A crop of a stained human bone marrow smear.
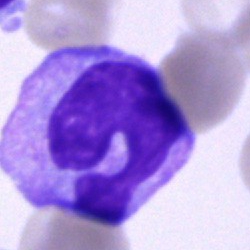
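Monocyte, the central cell. Its nucleus looks deeply indented, curving around a pale notch toward the lower right, and sits toward the right, leaving a wider cytoplasm band on the left. The chromatin looks dense and dark purple. Faint, fine pinkish granules dust the cytoplasm.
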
